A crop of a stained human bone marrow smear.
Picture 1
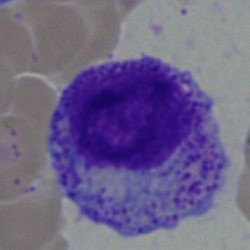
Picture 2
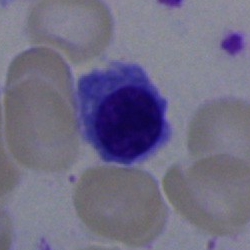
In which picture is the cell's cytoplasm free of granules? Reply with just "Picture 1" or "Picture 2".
Picture 2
